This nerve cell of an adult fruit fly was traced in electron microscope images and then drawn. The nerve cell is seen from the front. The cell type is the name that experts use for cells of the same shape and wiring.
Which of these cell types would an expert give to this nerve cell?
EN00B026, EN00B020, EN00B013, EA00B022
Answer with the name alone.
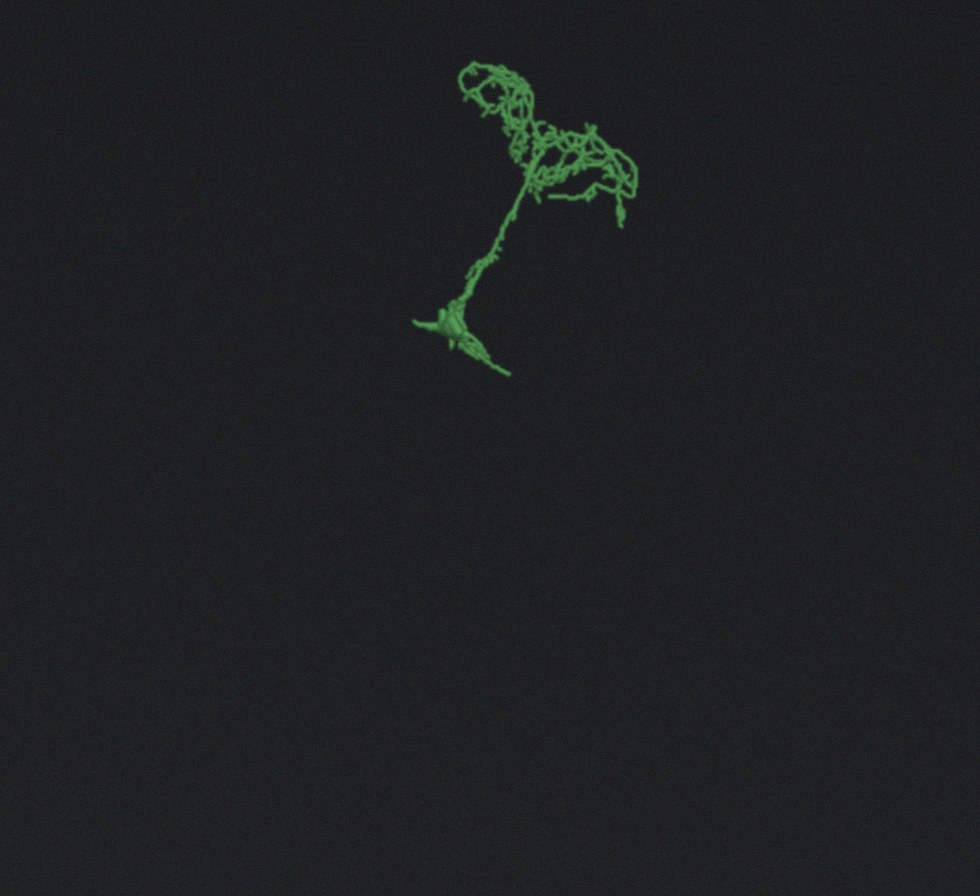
EN00B026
